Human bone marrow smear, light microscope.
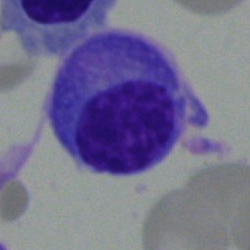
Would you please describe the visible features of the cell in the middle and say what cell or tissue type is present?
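A small purple tag projects from the right edge of this cell. Its cytoplasm is abundant, stains deep blue and is widest on the upper left side of the nucleus. The chromatin is coarse and clumped rather than fine. The cell shown is a plasma cell.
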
